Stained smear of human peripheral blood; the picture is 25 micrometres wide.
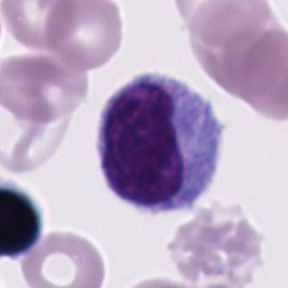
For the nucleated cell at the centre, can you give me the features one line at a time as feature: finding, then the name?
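Outline: roughly round, about 12 micrometres across
Edge: slightly ragged rather than sharply smooth
Nucleus: about 11 by 7 micrometres, toward the left of the cell
Nuclear share: about 60% of the cell's area
Cytoplasm: a crescent on the right side
Texture: faint, fine granular
Name: normoblast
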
